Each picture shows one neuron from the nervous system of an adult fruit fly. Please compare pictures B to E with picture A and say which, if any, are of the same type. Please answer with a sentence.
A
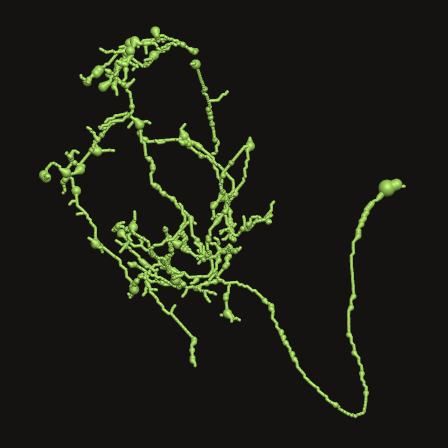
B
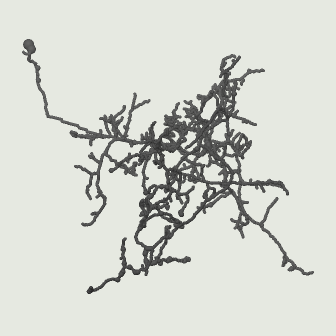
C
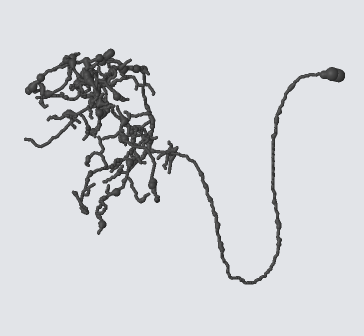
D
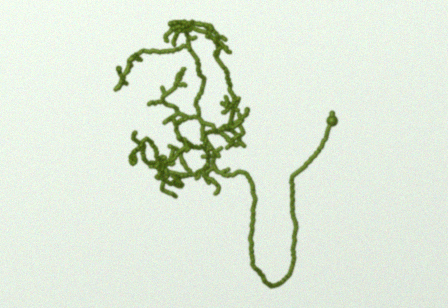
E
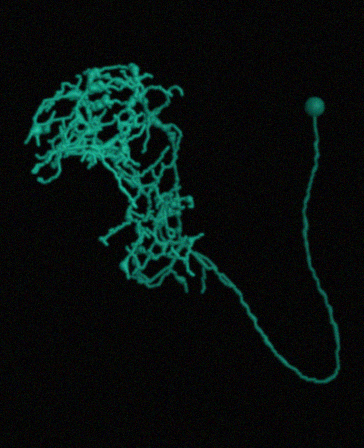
Picture C, picture D and picture E are of the same cell type.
